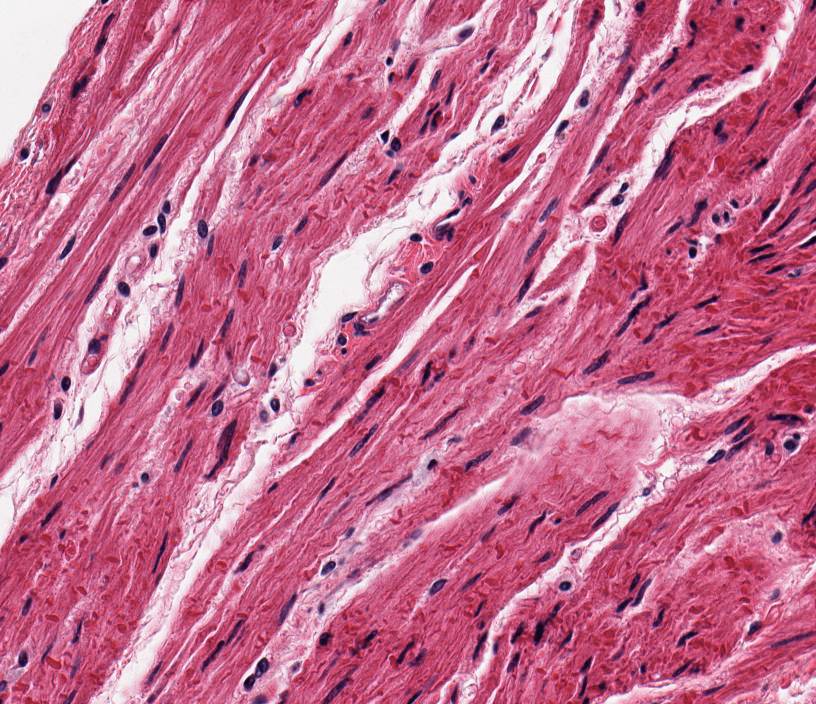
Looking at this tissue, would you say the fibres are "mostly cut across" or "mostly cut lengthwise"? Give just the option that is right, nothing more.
Mostly cut lengthwise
